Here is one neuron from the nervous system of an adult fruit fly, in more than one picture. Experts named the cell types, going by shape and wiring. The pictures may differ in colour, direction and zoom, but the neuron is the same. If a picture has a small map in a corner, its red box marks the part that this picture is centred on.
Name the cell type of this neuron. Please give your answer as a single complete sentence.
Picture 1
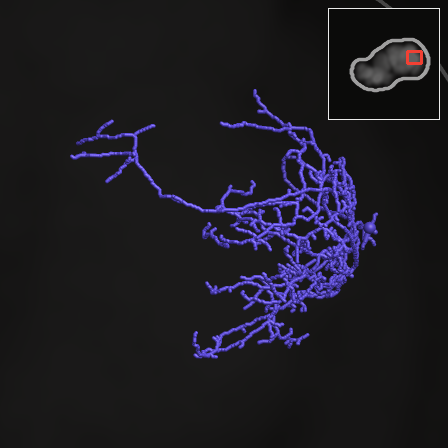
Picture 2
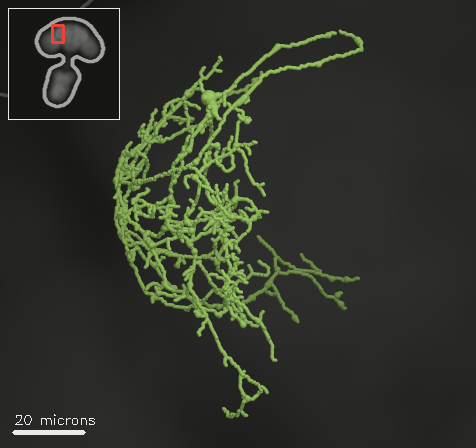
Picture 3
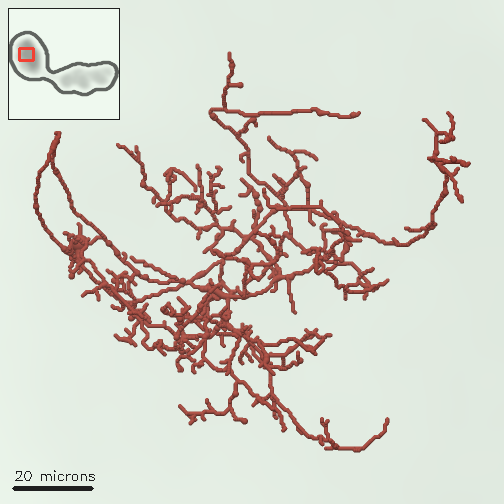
The cell type AVLP310 is the type of this neuron.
